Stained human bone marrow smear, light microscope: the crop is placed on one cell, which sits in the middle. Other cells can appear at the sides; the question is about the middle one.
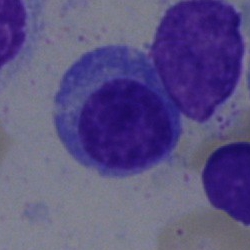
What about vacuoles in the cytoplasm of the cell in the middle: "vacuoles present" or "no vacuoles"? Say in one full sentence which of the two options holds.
Vacuoles cannot be seen anywhere in its cytoplasm.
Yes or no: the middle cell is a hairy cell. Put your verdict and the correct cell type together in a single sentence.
No, a plasma cell rather than a hairy cell is the cell at the centre of the crop.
